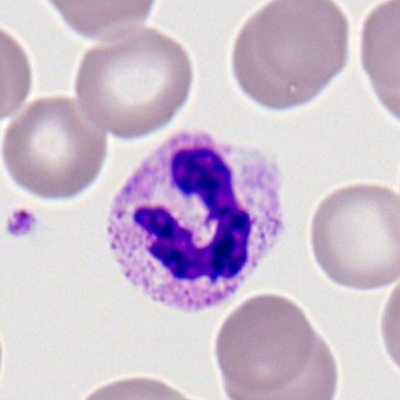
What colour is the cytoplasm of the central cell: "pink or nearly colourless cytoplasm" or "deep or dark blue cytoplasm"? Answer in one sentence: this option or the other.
A pink, salmon or almost clear cytoplasm without any blue or grey belongs to this cell.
